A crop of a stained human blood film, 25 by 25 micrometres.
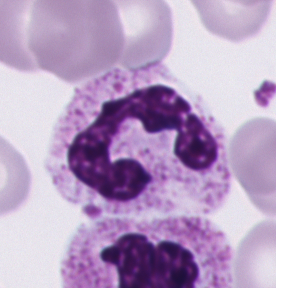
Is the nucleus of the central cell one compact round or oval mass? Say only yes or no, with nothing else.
No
